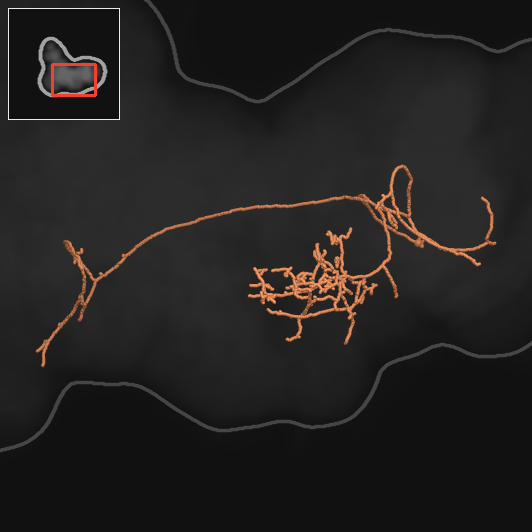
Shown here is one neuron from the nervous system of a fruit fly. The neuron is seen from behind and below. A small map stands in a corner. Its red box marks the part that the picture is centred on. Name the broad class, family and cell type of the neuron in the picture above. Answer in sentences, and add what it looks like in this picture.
This is a visual centrifugal neuron. Its family is hemilineage VLPa2. It is of cell type PVLP046. Its cell body lies on the right of the picture. In this view it is wider than it is tall.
